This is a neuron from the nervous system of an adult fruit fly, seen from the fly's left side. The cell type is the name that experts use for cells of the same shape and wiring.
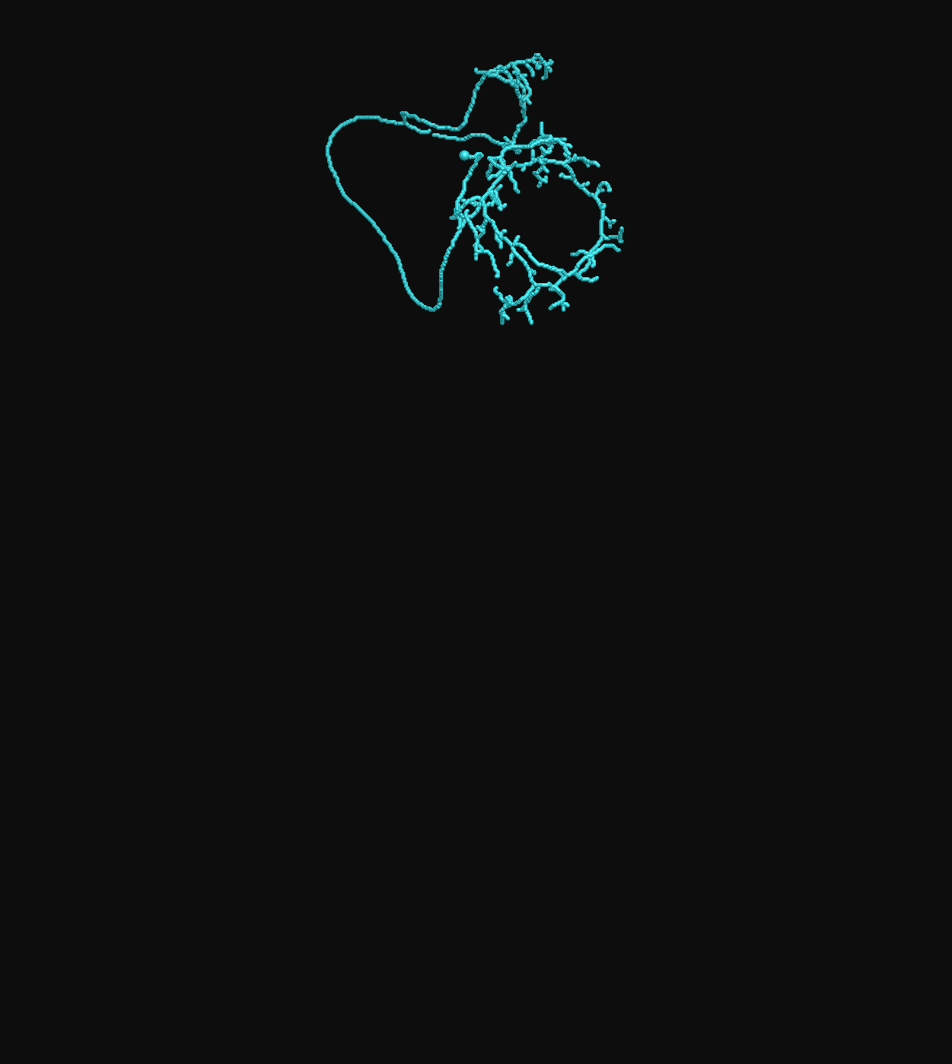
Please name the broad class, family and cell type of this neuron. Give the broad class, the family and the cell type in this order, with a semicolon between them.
central-brain intrinsic neuron; hemilineage LHl2_dorsal; LHAD1d1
